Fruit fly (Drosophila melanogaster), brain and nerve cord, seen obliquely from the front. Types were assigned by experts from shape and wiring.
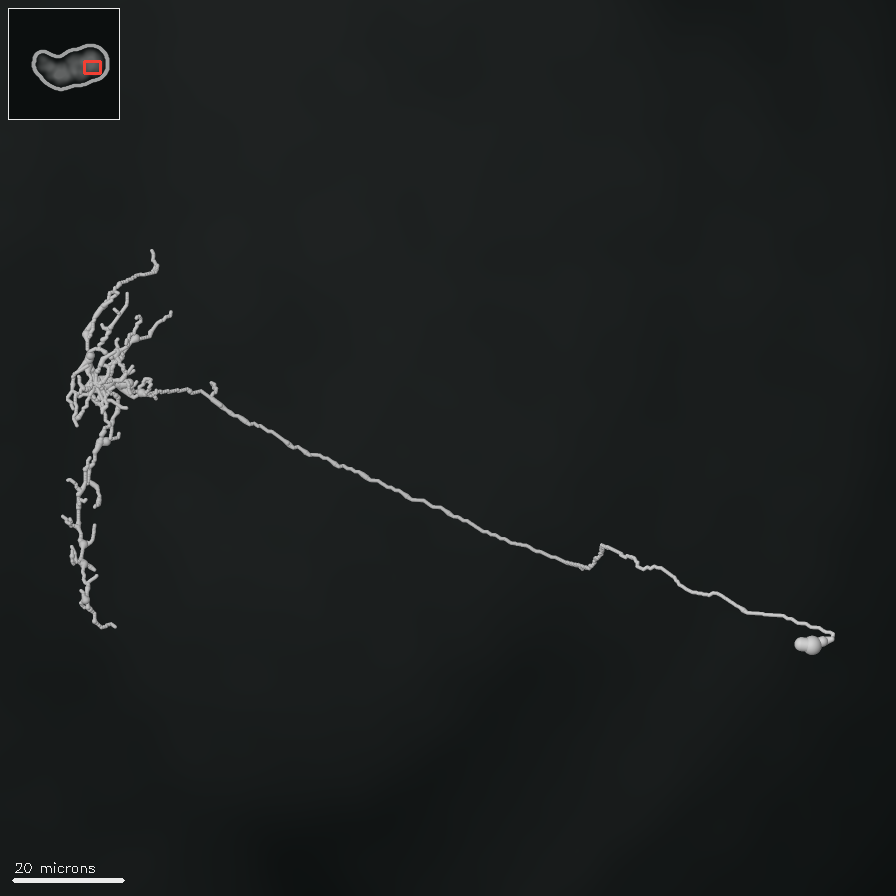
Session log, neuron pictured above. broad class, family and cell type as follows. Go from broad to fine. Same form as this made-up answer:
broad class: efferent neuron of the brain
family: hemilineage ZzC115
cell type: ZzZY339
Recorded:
broad class: optic-lobe intrinsic neuron
family: Tm
cell type: Tm24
